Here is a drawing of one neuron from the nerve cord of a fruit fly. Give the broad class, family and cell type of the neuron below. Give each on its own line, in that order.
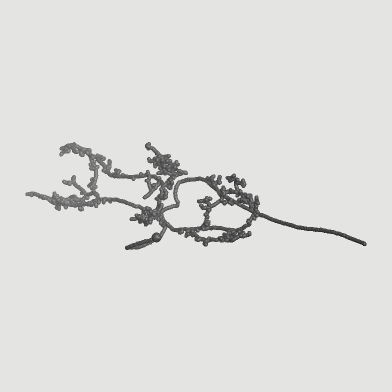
ascending neuron
hemilineage 08B
AN08B018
